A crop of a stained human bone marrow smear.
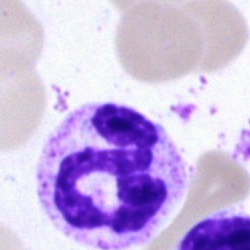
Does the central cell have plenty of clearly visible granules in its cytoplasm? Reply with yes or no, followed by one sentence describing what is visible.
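Yes. The cytoplasm contains many fine lilac granules.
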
